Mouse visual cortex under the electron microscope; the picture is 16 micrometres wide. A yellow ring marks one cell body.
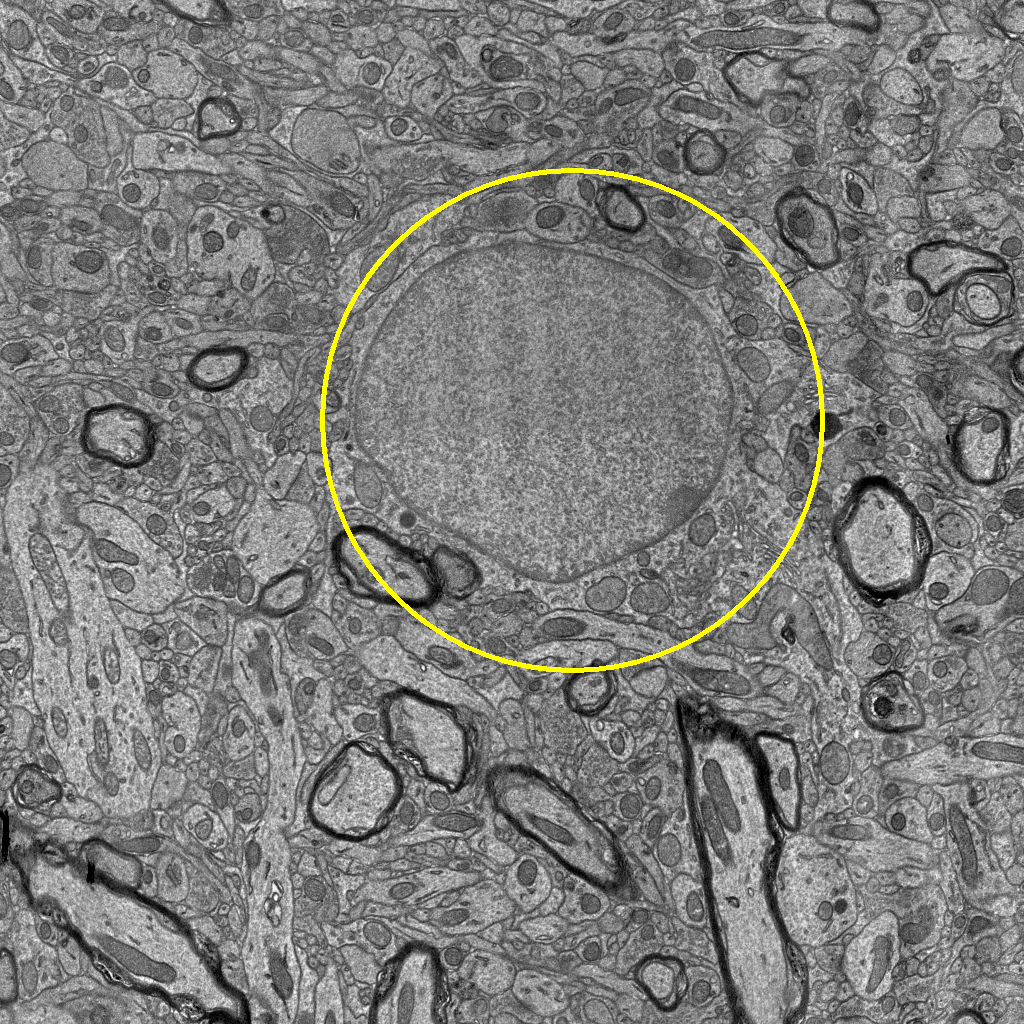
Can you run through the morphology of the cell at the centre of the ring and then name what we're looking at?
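Filling most of the ring is a large, rounded-oval nucleus. The nuclear envelope runs smoothly, with no deep infoldings. In this section of the nucleus, no distinct nucleolus stands out. Nor is any stacked rough endoplasmic reticulum evident in the cytoplasm. The cell shown is an astrocyte.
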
